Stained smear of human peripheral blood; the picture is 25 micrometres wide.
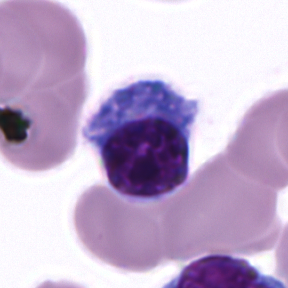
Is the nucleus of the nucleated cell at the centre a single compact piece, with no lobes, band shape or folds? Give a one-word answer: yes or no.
Yes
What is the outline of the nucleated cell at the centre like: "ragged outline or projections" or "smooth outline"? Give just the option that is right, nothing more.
Ragged outline or projections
